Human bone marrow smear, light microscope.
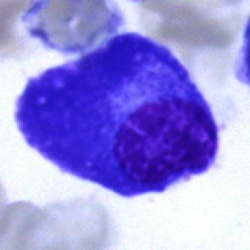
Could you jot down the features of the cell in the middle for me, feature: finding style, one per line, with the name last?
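Nucleus position: eccentric, toward the lower right edge.
Chromatin: coarse and clumped, darker patches between paler strands.
Cytoplasm amount: abundant, most of the cell.
Pale zone: cytoplasm beside the nucleus, on its upper left side.
Name: plasma cell.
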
